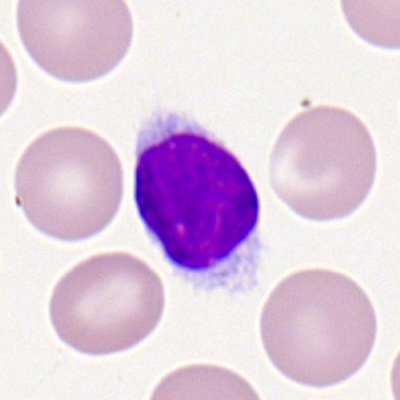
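Lymphocyte with a ragged, irregular outline rather than a smooth one. Fine hair-like projections fray out from the cytoplasm, mostly at upper left and lower right. Cytoplasm pale blue, without granules.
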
